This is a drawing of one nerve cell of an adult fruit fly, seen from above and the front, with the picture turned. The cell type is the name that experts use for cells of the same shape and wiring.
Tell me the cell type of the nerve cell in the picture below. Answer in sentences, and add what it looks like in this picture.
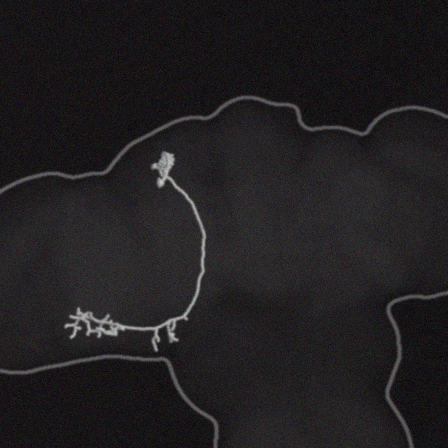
The cell type is DC2_adPN. It is a central-brain intrinsic neuron. In this view it is taller than it is wide.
